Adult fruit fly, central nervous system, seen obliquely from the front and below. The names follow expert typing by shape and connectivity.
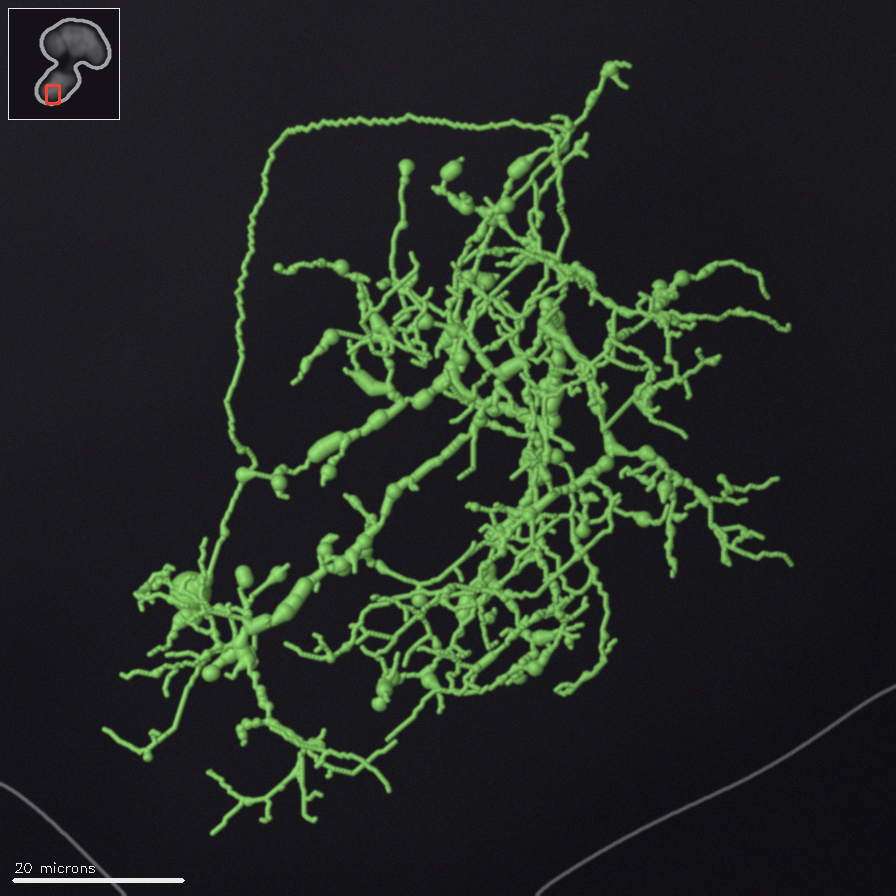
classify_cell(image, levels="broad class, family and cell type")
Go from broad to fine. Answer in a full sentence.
A nerve-cord intrinsic neuron of hemilineage 21A, type IN21A037.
